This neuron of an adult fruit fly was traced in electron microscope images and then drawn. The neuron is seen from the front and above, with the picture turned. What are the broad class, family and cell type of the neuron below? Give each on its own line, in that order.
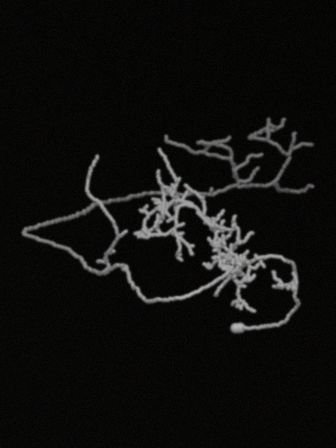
descending neuron
hemilineage PSp2
DNpe009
